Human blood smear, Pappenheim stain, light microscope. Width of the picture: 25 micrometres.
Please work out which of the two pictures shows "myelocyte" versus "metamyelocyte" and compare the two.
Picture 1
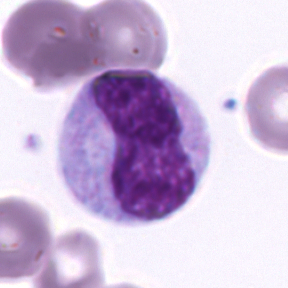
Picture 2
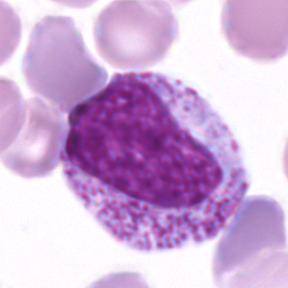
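The metamyelocyte is in the first picture, the myelocyte in the second. The metamyelocyte's nucleus is kidney-shaped with its indentation facing left, and its chromatin is dark purple, clumped and mottled. Its cytoplasm is pale greyish blue with fine, faint lilac granules, and the cell is about 14 micrometres across. The myelocyte is roughly oval with a smooth edge, its nucleus off-centre toward the upper left, and its chromatin is dark purple and mottled rather than smooth. Red cells press against its upper-left edge.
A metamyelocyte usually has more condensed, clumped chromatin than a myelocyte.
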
